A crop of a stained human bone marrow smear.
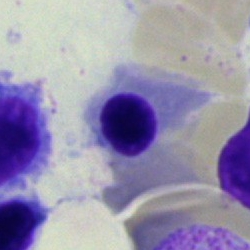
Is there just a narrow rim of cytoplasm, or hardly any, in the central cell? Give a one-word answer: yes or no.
No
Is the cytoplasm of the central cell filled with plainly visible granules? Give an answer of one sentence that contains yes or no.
No, not a single granule can be seen in its cytoplasm.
